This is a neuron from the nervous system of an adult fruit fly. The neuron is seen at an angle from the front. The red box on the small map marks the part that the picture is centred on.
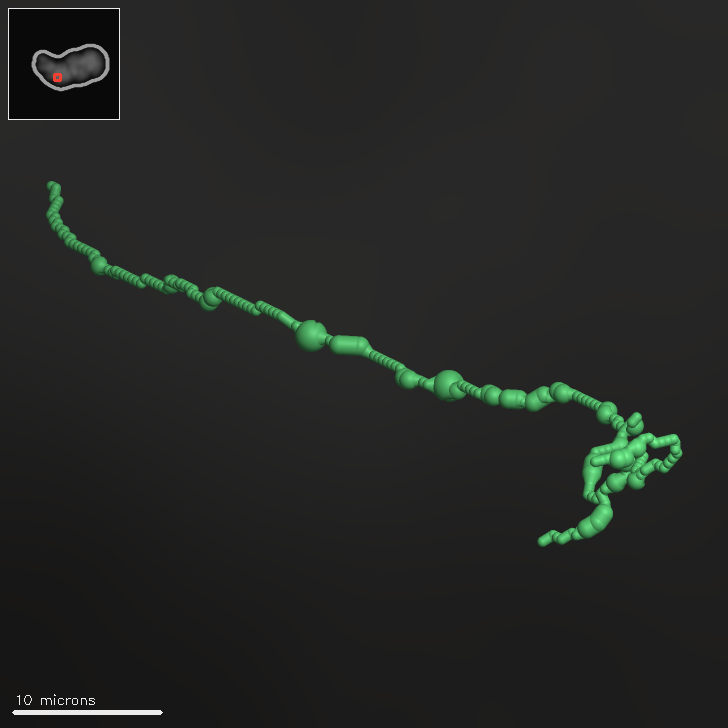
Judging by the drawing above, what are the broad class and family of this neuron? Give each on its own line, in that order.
sensory neuron entering the nerve cord
class mechanosensory tactile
